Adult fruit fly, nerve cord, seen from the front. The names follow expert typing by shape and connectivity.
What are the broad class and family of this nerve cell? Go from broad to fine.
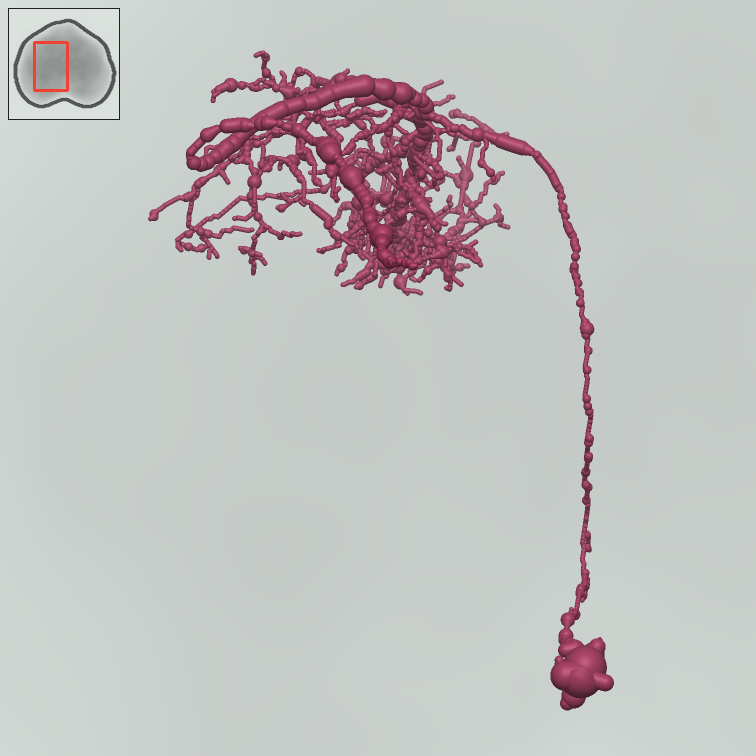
ascending neuron; hemilineage 02A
